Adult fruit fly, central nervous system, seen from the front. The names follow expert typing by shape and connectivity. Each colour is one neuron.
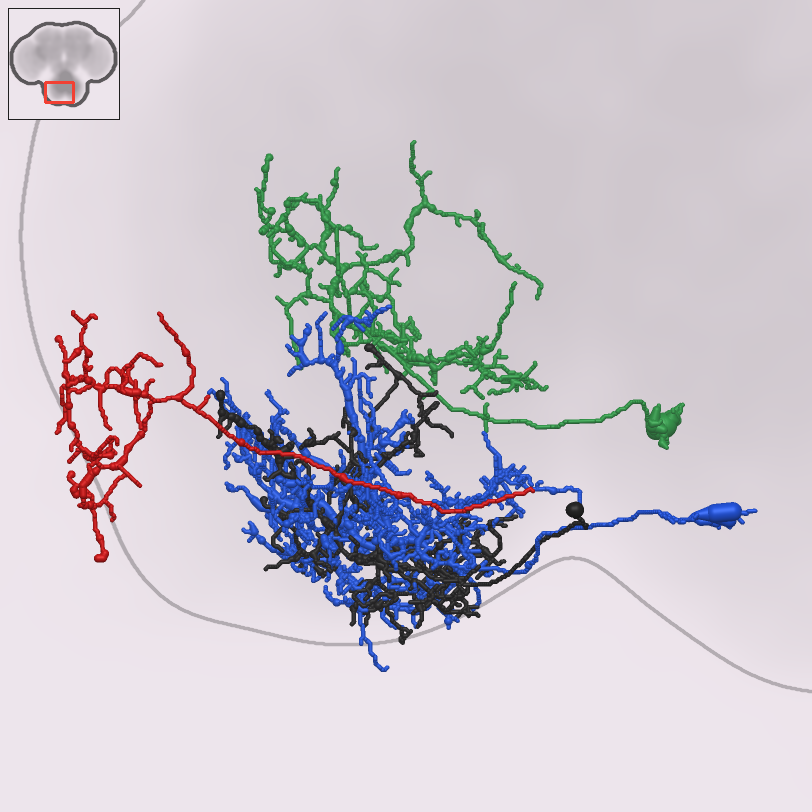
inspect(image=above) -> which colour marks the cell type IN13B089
green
